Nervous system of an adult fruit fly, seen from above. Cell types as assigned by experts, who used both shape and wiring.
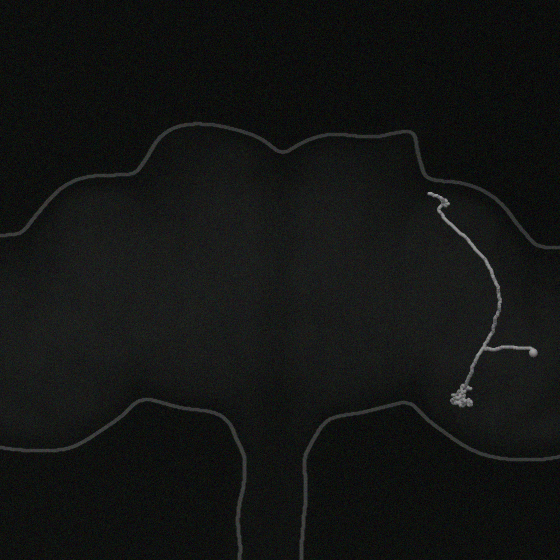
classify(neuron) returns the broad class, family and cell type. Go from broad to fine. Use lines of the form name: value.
broad class: visual projection neuron
family: hemilineage VPNd2
cell type: LC10e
